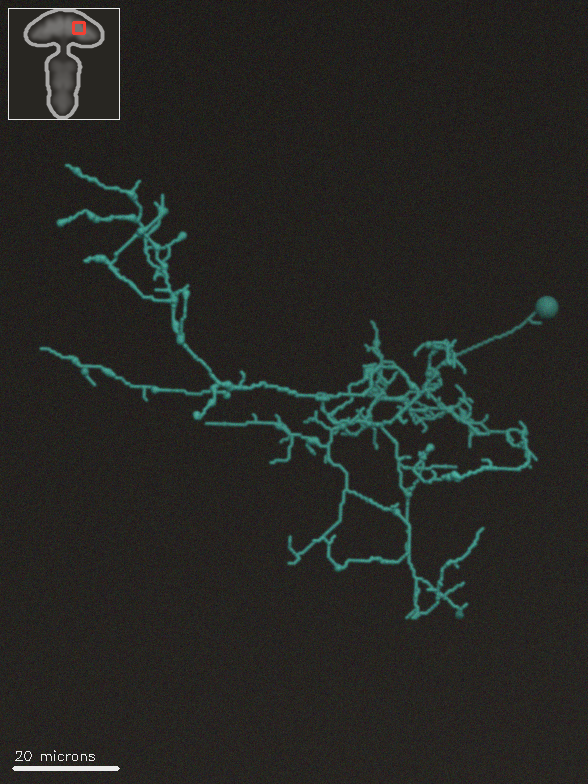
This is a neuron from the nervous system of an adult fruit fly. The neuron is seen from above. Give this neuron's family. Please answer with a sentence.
The family is hemilineage LHa2.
